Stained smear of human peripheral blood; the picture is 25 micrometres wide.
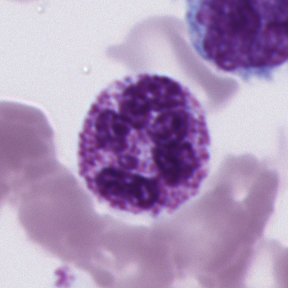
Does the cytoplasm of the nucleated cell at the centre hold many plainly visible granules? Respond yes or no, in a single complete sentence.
Yes, many granules can be seen in the cytoplasm of the cell.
